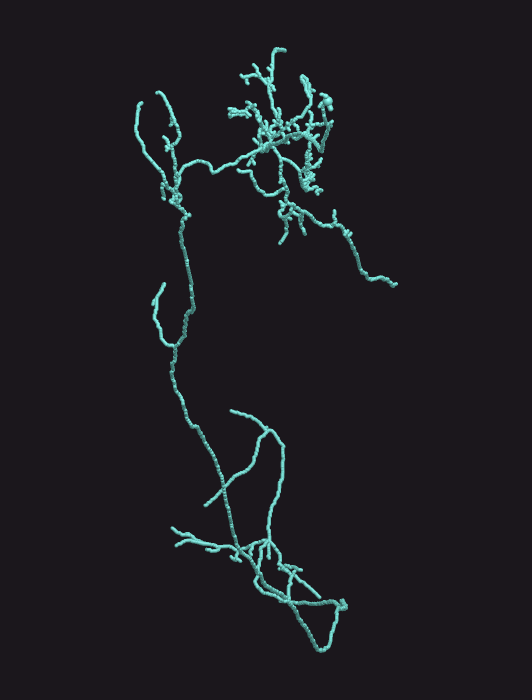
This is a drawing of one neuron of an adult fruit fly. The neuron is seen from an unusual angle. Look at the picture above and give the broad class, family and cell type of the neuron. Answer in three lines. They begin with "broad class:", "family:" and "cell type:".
broad class: ascending neuron
family: hemilineage 07B
cell type: AN07B043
